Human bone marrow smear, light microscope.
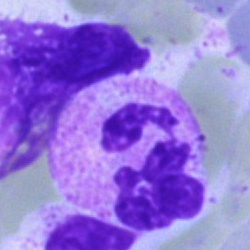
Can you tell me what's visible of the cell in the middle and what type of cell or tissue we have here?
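First, the nucleus is divided into several separate lobes and lies in the right half of the cell. Next, the cytoplasm is abundant and pale pinkish-lilac, with fine pink-violet granules scattered throughout. This is a segmented neutrophil.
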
